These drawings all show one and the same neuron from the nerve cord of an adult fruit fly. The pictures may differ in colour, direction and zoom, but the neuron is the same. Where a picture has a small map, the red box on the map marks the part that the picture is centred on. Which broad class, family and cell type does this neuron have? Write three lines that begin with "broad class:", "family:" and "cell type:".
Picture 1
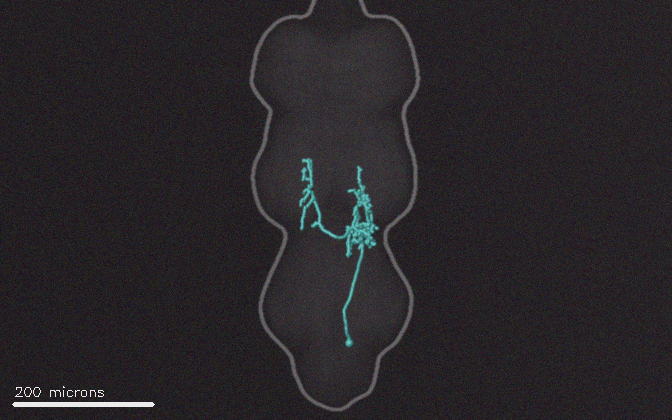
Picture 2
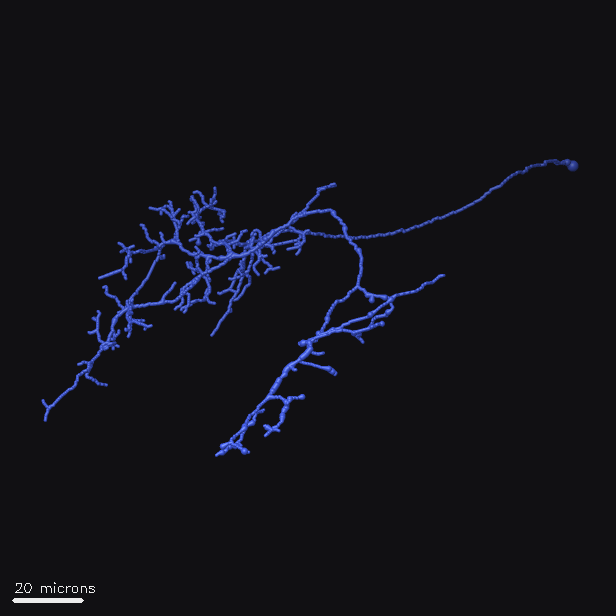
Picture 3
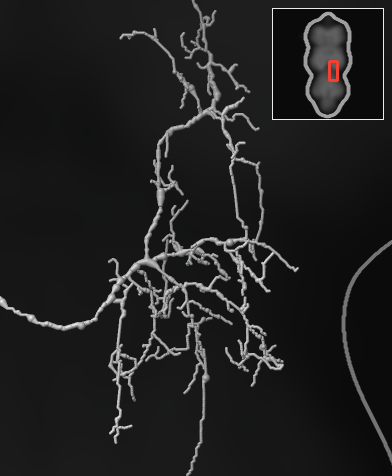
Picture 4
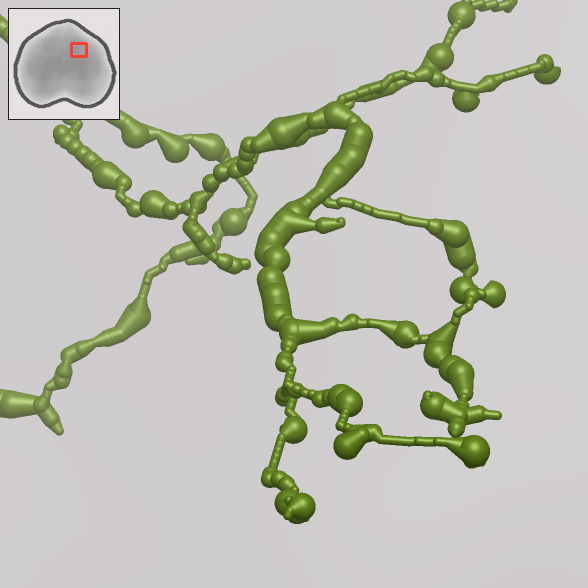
broad class: nerve-cord intrinsic neuron
family: hemilineage 06A
cell type: IN06A069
